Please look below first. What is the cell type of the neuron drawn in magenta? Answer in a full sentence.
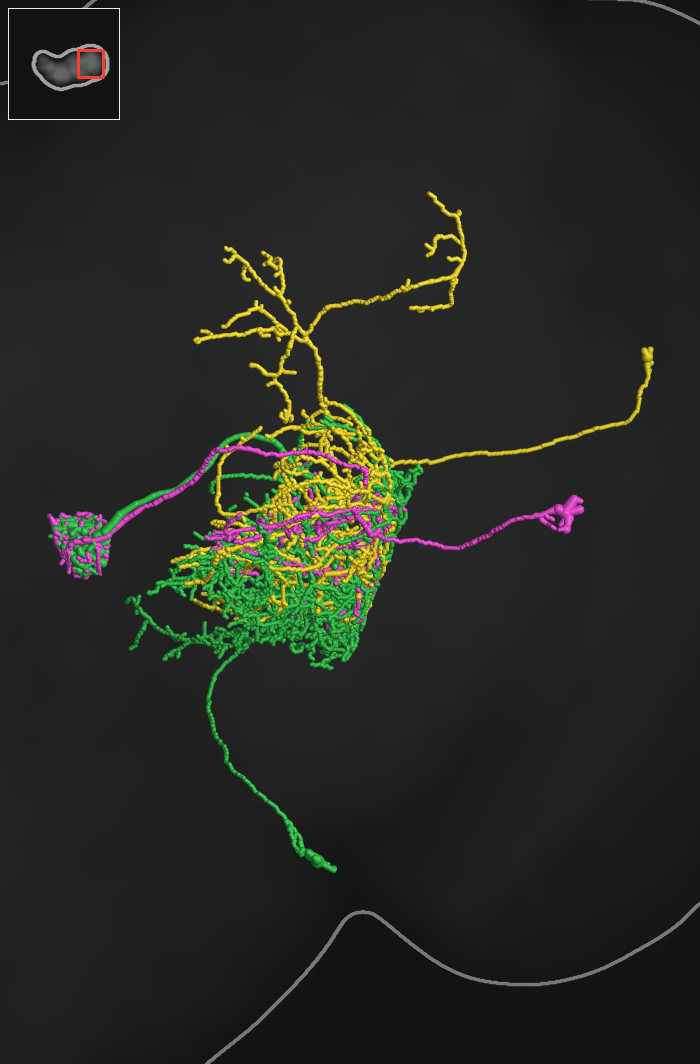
The cell type is LNO1.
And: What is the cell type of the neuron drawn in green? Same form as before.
The cell type is LNO2.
